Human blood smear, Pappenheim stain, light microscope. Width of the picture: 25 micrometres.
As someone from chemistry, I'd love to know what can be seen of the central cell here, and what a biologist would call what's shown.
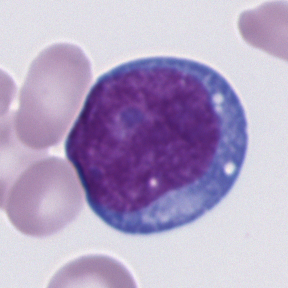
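This cell is about 16 micrometres across, and its nucleus takes up about 70% of the cell's area. The nucleus is oval and lies off-centre, pushed toward the left edge of the cell. A single pale bluish nucleolus appears in the upper half of the nucleus. Against the lower edge of the nucleus, the cytoplasm forms a paler patch. On the right side, the cytoplasm holds a few tiny clear vacuoles. The cell is a myeloblast.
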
